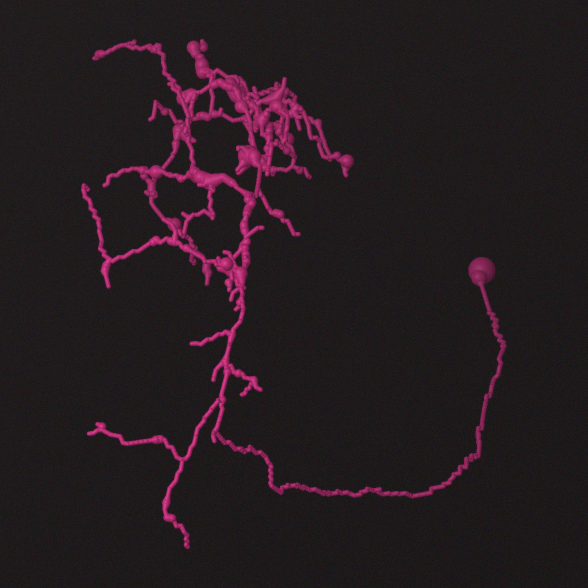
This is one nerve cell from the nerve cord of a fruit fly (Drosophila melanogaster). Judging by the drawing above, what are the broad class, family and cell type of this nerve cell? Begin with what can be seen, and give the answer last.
Dozens of branch ends can be seen. As drawn here it is about as wide as it is tall. This is a nerve-cord intrinsic neuron. The family is hemilineage 08A. Its cell type is IN08A047.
